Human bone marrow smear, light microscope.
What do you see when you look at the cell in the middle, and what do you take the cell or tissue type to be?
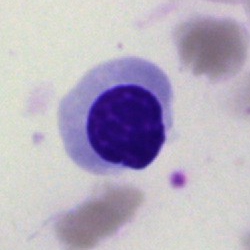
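Off-centre toward the lower right lies the nucleus, its chromatin dense, dark purple and coarsely clumped. The cytoplasm forms a broad rim, widest on the left side of the cell, and the outline is smooth, without surface projections. The cell in question is an erythroblast.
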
